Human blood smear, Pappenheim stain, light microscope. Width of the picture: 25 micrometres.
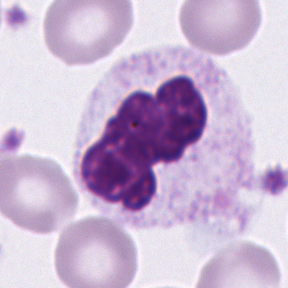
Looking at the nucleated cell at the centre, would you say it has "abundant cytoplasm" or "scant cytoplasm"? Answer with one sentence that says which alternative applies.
Its nucleus is set within plentiful cytoplasm.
